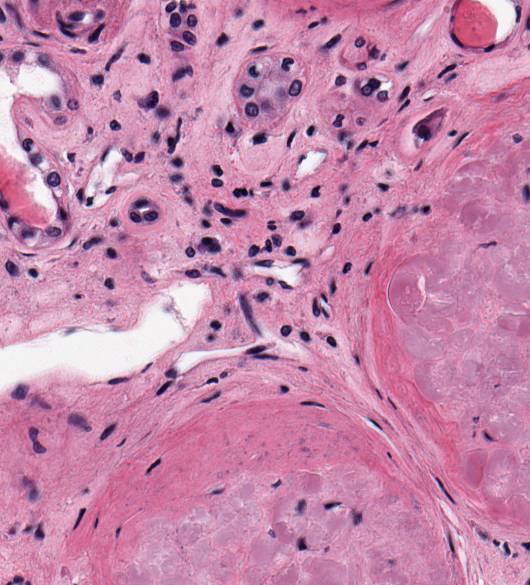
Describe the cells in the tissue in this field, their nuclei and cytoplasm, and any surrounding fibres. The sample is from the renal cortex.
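Two large rounded structures, bottom centre and right edge, have compact pink fibrous rims with flattened dark nuclei parallel to the curved border. The upper half is loose pink stroma with oval and spindle-shaped nuclei. Near top centre sits a small rounded nest of round-nucleated cells.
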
